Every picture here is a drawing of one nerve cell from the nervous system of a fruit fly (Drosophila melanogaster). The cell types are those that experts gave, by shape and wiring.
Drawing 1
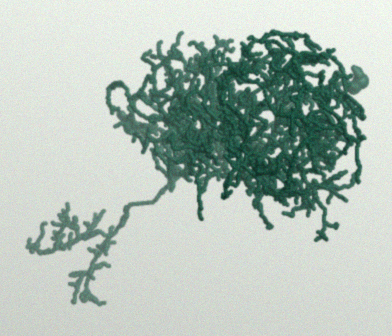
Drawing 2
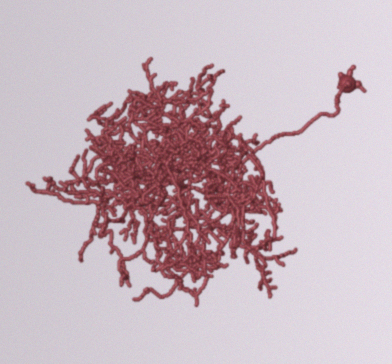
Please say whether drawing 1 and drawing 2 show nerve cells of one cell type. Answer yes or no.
yes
